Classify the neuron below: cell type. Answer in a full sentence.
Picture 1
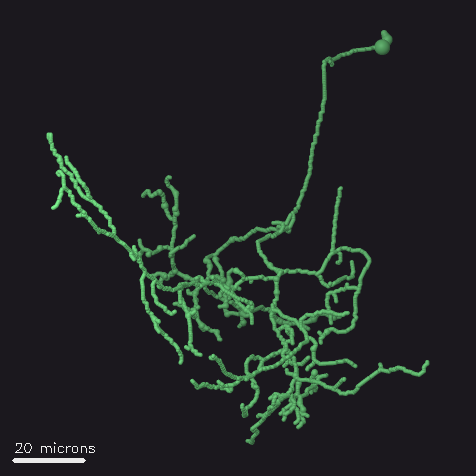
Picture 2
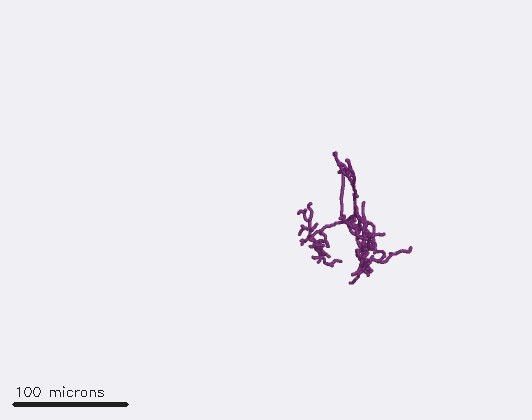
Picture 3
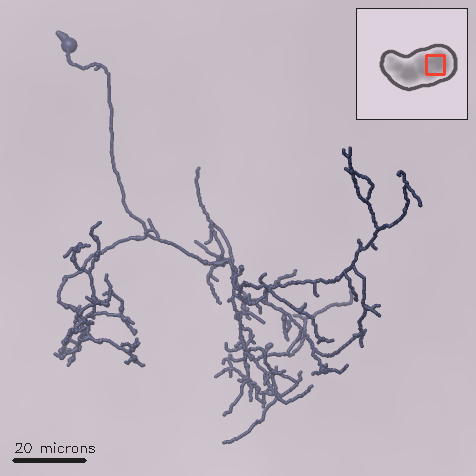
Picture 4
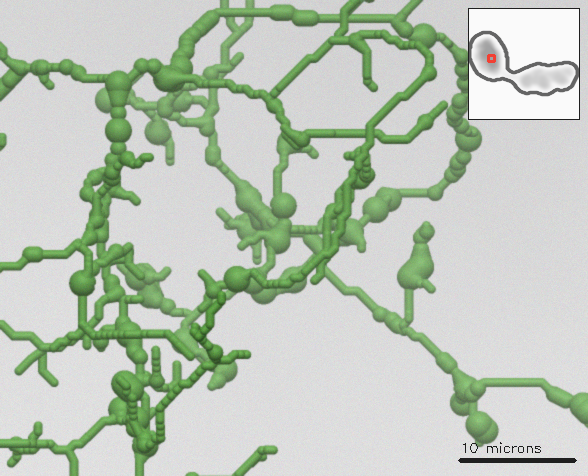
The cell type is PS192.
